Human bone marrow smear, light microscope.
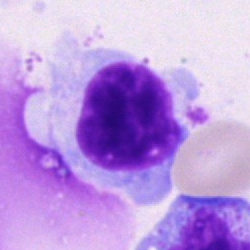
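Lymphocyte (central cell), outline irregular and uneven, not smoothly round. Pale rounded cytoplasmic bulges project from its left side. Chromatin dark purple, coarsely clumped. Moderate rim of pale grey-blue cytoplasm around the nucleus.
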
